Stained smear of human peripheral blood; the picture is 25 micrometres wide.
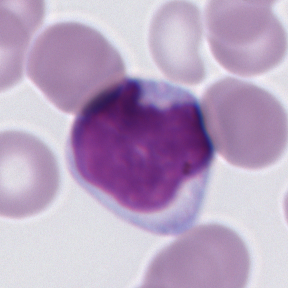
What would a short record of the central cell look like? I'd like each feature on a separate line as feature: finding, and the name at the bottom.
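Outline: irregular and somewhat angular, not smoothly round
Chromatin: dense, dark purple
Cytoplasm: narrow pale blue rim, widest below the nucleus
Nuclear diameter: about 12 micrometres
Nuclear share: about 70% of the cell's area
Name: large granular lymphocyte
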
